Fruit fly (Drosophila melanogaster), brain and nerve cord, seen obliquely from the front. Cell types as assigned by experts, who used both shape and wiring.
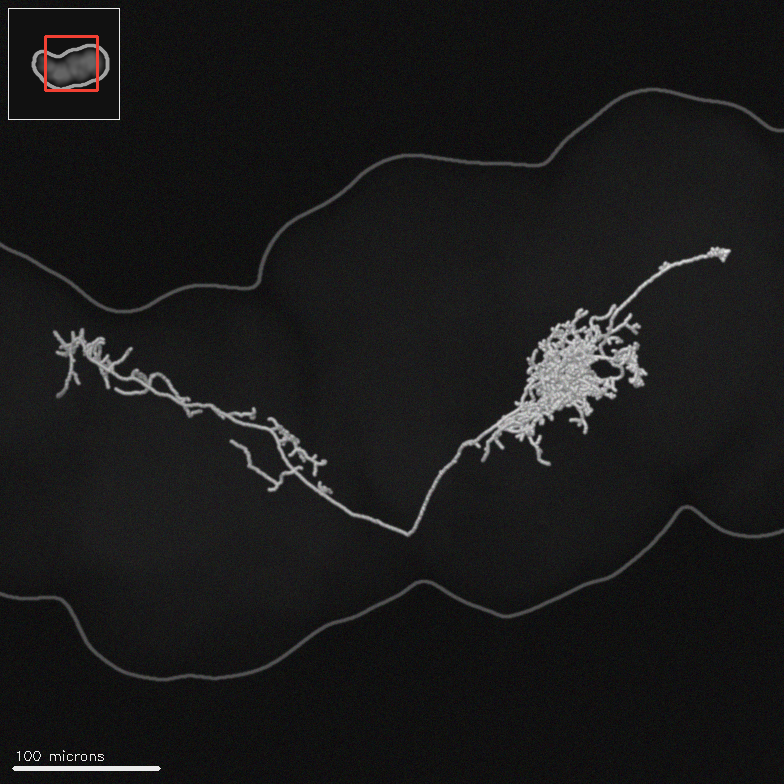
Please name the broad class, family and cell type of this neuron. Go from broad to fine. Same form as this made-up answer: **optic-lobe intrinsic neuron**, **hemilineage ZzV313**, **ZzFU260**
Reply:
**descending neuron**, **hemilineage WEDd1**, **DNa16**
